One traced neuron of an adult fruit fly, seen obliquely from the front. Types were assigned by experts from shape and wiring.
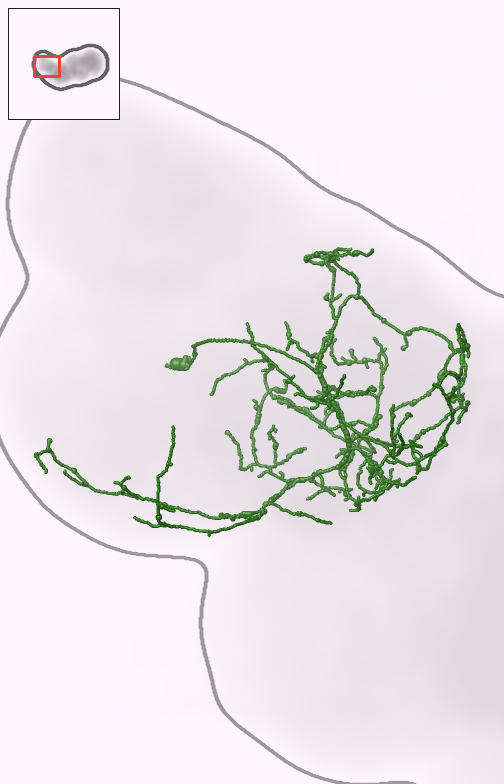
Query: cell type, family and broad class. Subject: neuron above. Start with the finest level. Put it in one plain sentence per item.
Type IN04B032 of hemilineage 04B, a nerve-cord intrinsic neuron.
